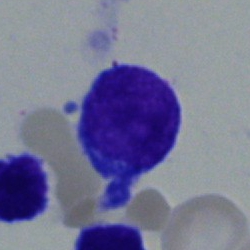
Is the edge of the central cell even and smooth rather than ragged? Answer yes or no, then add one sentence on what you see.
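No. A blunt blue protrusion extends from the lower edge of the cell.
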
